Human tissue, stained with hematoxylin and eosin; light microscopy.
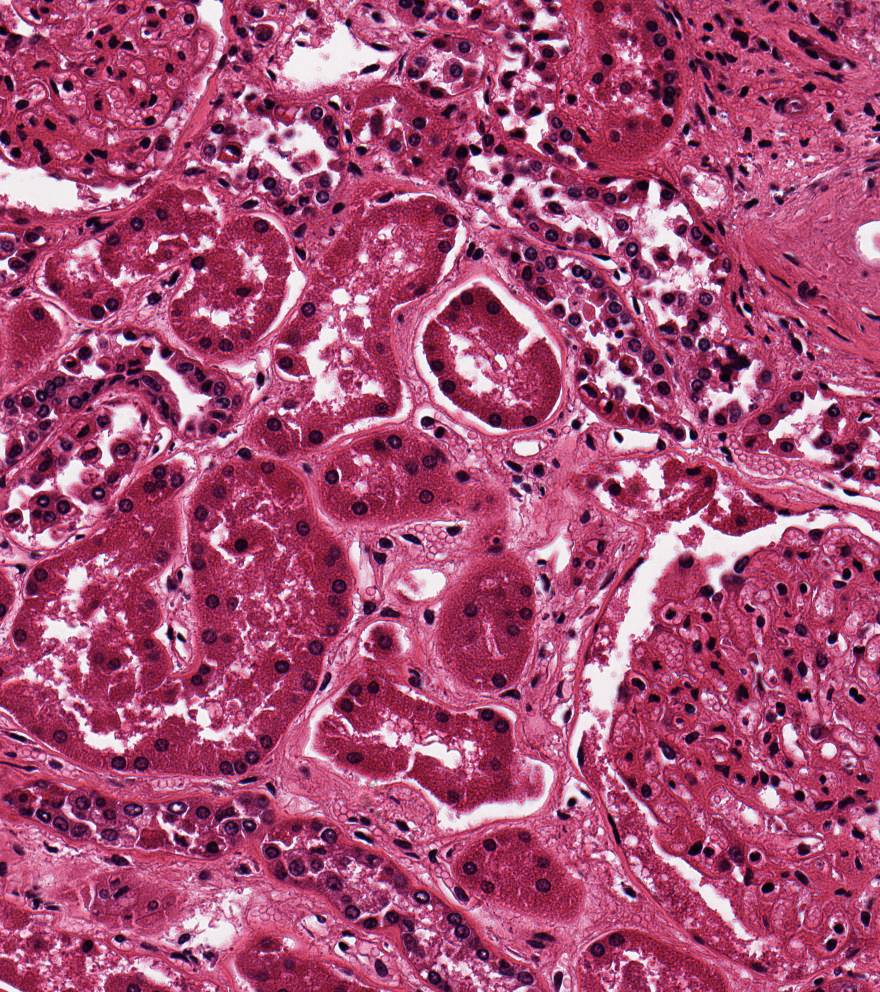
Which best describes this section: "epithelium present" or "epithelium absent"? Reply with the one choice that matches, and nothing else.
Epithelium present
